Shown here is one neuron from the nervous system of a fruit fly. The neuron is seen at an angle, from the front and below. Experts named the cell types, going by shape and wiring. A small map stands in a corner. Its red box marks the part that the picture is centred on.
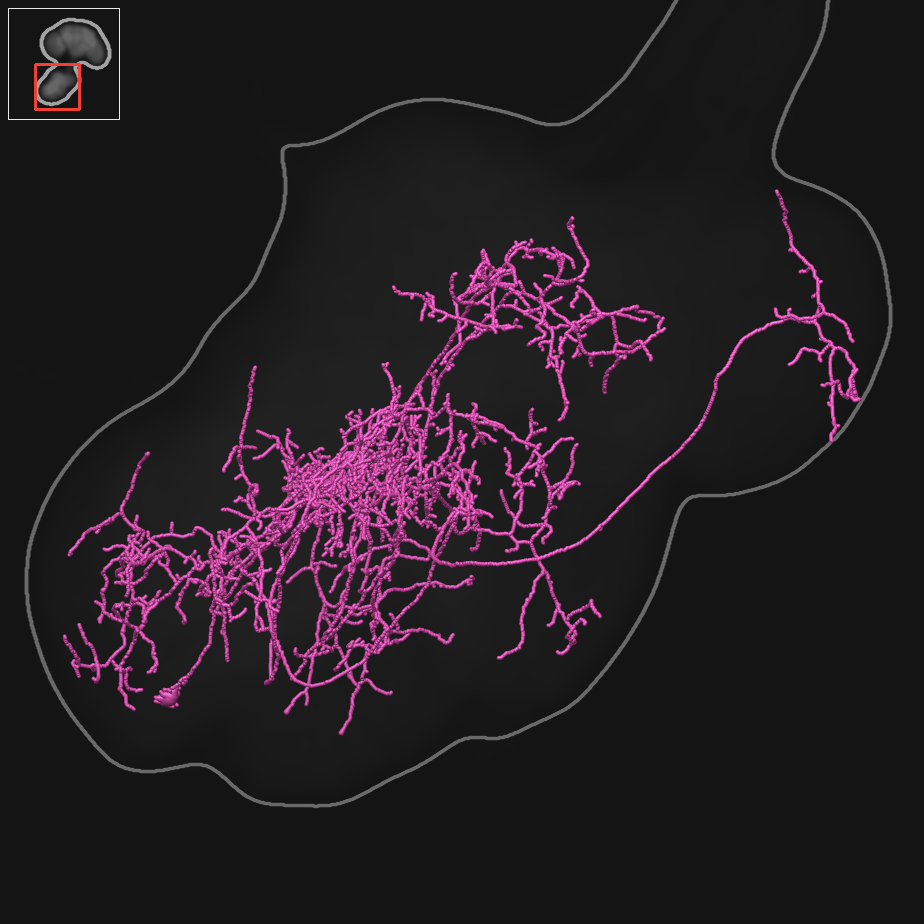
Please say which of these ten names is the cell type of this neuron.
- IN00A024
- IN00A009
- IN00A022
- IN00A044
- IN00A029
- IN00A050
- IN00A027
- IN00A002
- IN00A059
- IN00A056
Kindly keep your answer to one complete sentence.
This neuron is typed as IN00A002.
